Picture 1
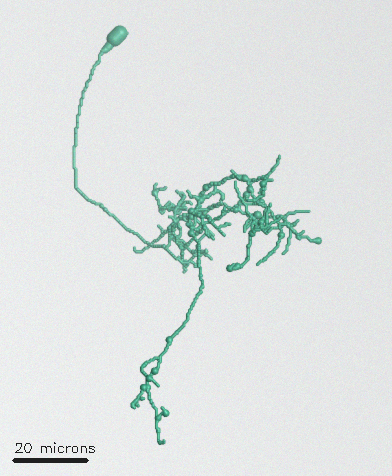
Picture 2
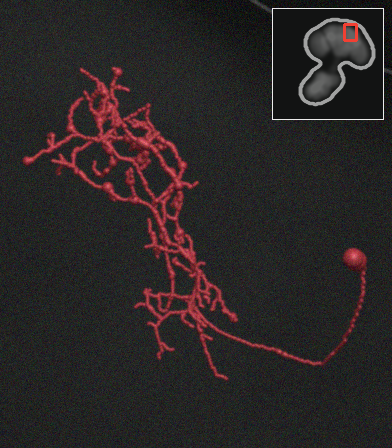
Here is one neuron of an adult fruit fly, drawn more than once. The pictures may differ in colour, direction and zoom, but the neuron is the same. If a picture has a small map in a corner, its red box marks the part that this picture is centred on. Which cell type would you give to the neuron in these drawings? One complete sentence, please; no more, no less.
In terms of cell type, the neuron is CRE055.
